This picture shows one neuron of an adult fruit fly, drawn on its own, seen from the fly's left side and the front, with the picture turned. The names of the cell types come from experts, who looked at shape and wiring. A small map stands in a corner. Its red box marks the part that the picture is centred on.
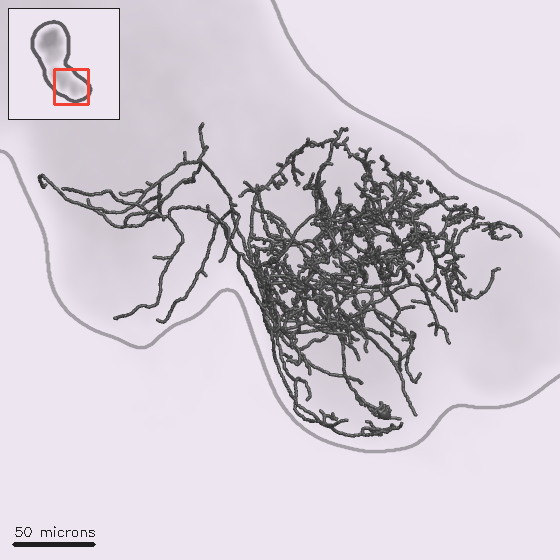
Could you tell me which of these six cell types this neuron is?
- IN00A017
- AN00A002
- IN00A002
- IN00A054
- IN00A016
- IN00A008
IN00A002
